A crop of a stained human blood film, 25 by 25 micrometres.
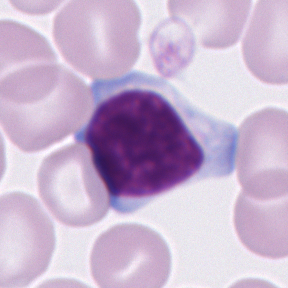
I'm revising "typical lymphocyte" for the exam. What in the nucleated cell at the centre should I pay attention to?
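In favour of typical lymphocyte, the chromatin is dark purple and densely clumped.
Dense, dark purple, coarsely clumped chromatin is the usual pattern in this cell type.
Less in keeping, the nucleus by itself measures about 10 micrometres across.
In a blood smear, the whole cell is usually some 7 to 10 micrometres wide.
The pale blue cytoplasm forms a rim that is wider on the right of the nucleus than on the left.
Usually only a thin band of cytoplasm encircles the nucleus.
Where the cell meets the surrounding red cells, its outline is irregular and angular.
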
